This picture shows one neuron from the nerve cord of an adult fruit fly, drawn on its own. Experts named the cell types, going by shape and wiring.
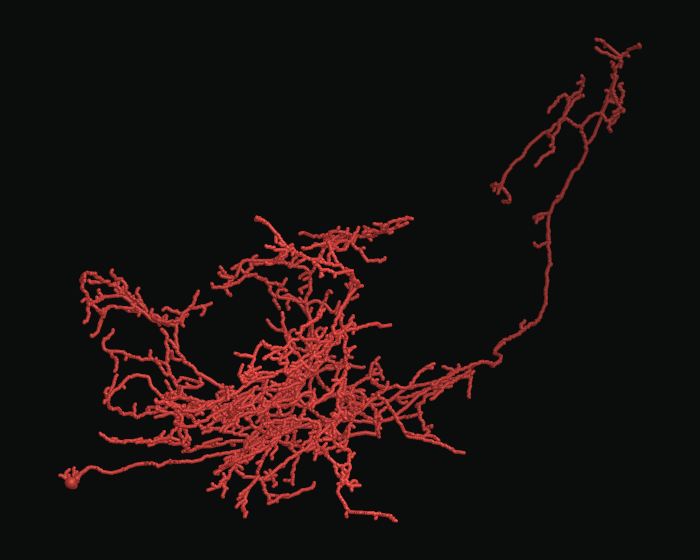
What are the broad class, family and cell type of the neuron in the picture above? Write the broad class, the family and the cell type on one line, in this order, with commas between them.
nerve-cord intrinsic neuron, hemilineage 12A, IN12A009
